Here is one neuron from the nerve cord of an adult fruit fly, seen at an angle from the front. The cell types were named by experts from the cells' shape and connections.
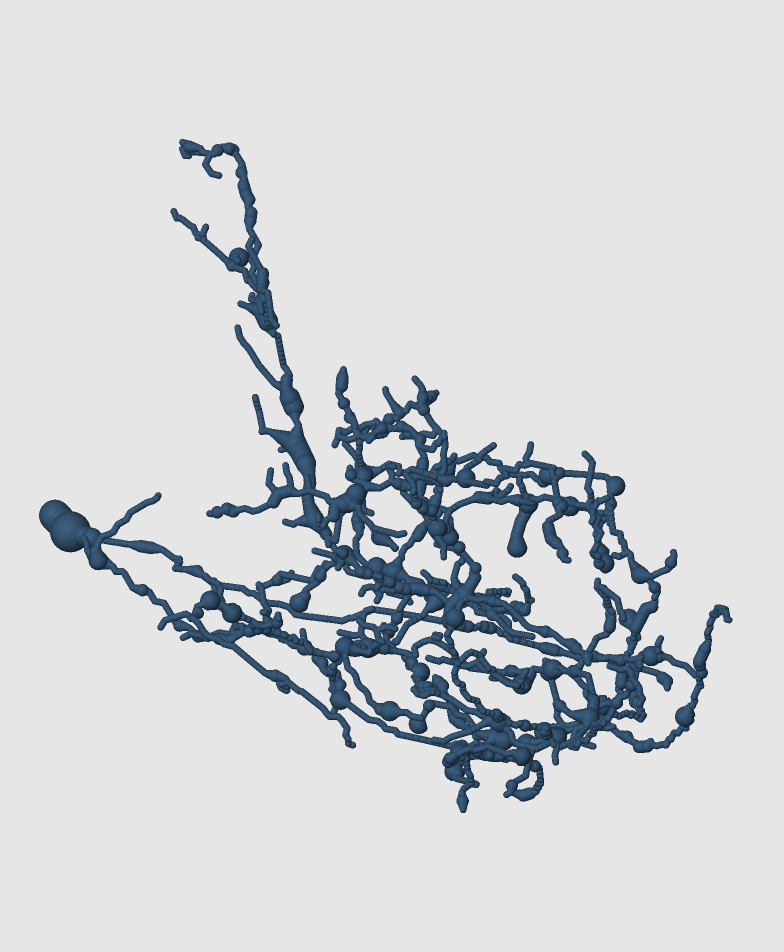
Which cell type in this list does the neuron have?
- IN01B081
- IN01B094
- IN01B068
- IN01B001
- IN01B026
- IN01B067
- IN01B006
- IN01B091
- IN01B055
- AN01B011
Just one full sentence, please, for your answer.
The cell type of the neuron here is IN01B026.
